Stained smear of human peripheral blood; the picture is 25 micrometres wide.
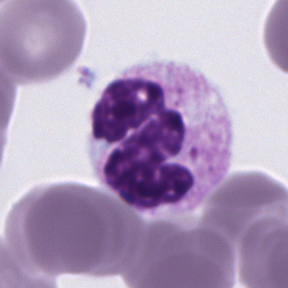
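Segmented neutrophil, the central cell in this stained blood smear. Its chromatin is dark purple and coarsely clumped, and you won't find any nucleoli in the nucleus. The cytoplasm is packed with fine pink-violet granules, with no vacuoles among them.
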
